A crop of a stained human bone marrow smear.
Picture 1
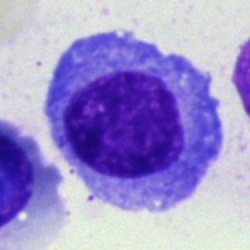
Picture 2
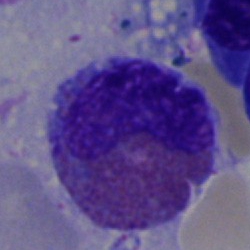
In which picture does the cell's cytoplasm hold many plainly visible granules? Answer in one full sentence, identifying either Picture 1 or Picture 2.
The cell seen in picture 2 shows many visible granules in its cytoplasm.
